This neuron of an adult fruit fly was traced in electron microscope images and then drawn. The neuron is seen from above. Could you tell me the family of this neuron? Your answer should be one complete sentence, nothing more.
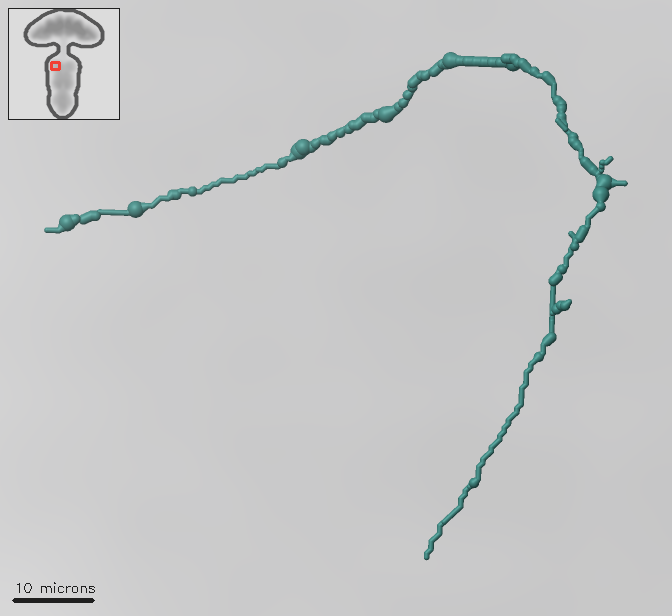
The family to which the neuron belongs is class mechanosensory tactile.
